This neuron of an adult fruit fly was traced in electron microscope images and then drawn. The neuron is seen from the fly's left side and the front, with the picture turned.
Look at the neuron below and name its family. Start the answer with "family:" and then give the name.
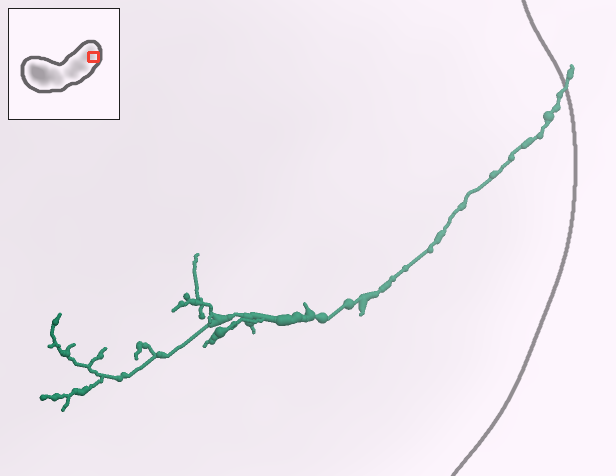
family: class gustatory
